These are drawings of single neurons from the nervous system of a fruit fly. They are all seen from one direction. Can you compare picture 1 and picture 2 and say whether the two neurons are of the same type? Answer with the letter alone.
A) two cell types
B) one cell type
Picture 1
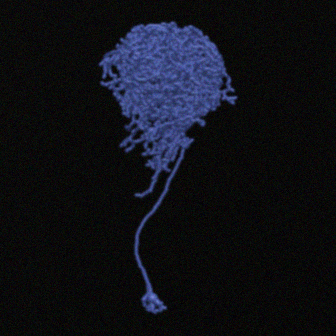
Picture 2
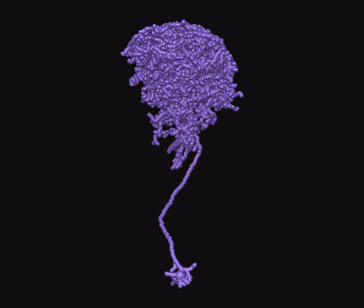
B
